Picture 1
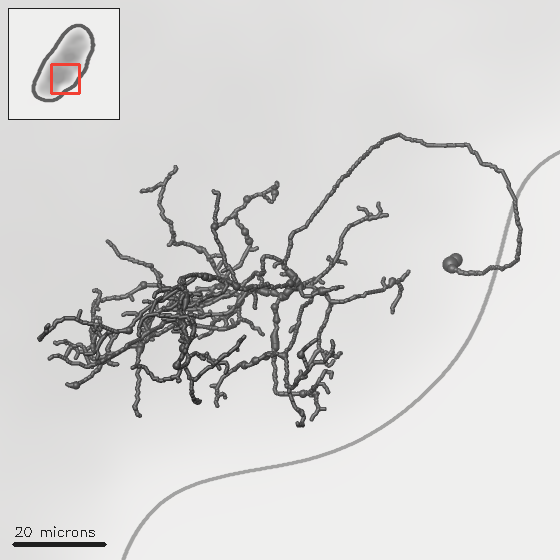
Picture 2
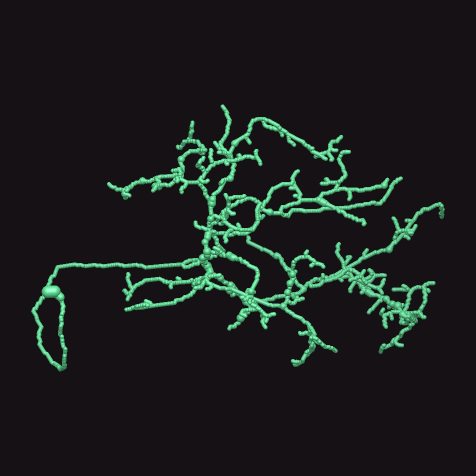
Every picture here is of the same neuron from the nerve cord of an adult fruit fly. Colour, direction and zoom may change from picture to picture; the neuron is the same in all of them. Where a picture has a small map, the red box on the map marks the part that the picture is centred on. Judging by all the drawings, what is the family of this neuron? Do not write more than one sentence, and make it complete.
As its family, the neuron has hemilineage 20A.22A.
